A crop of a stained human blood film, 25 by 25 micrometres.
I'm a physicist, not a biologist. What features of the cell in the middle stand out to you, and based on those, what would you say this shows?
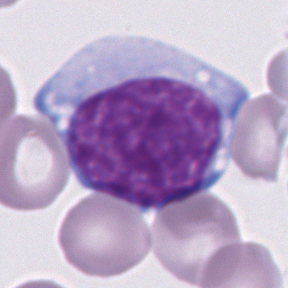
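Looking at the cytoplasm, I find no granules, though a few small clear vacuoles sit in it. The nucleus is roughly round, with neither lobes nor a deep notch, and I can't pick out a distinct nucleolus. This is a myeloblast.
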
